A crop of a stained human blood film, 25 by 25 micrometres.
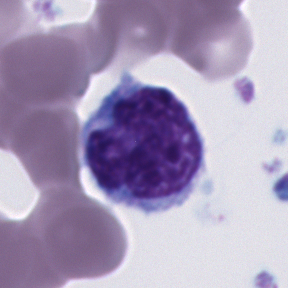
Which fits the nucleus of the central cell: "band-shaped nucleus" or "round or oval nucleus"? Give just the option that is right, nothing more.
Round or oval nucleus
